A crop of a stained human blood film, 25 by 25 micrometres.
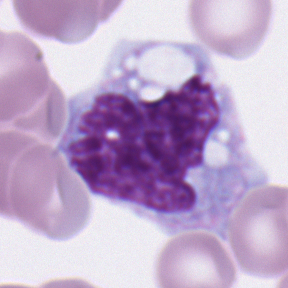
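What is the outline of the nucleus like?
It's irregular and folded, with several bulging lobes.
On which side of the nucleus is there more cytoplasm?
On the right; the cytoplasm itself is pale greyish-blue.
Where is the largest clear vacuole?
In the cytoplasm above the nucleus.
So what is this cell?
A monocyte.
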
